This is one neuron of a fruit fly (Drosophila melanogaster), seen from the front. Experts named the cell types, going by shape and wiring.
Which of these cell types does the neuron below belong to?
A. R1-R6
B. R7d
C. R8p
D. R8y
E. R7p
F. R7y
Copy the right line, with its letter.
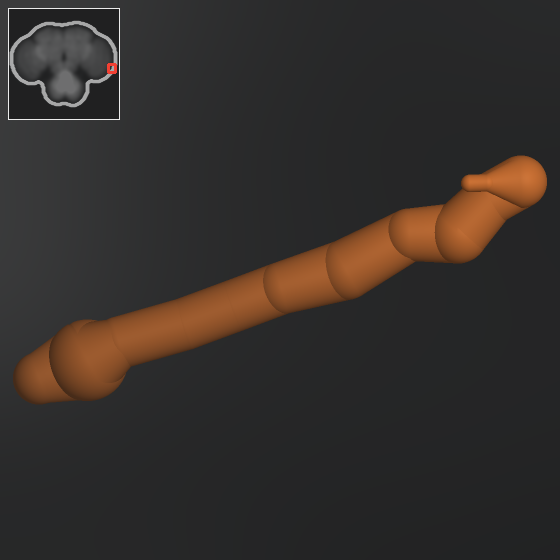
A. R1-R6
